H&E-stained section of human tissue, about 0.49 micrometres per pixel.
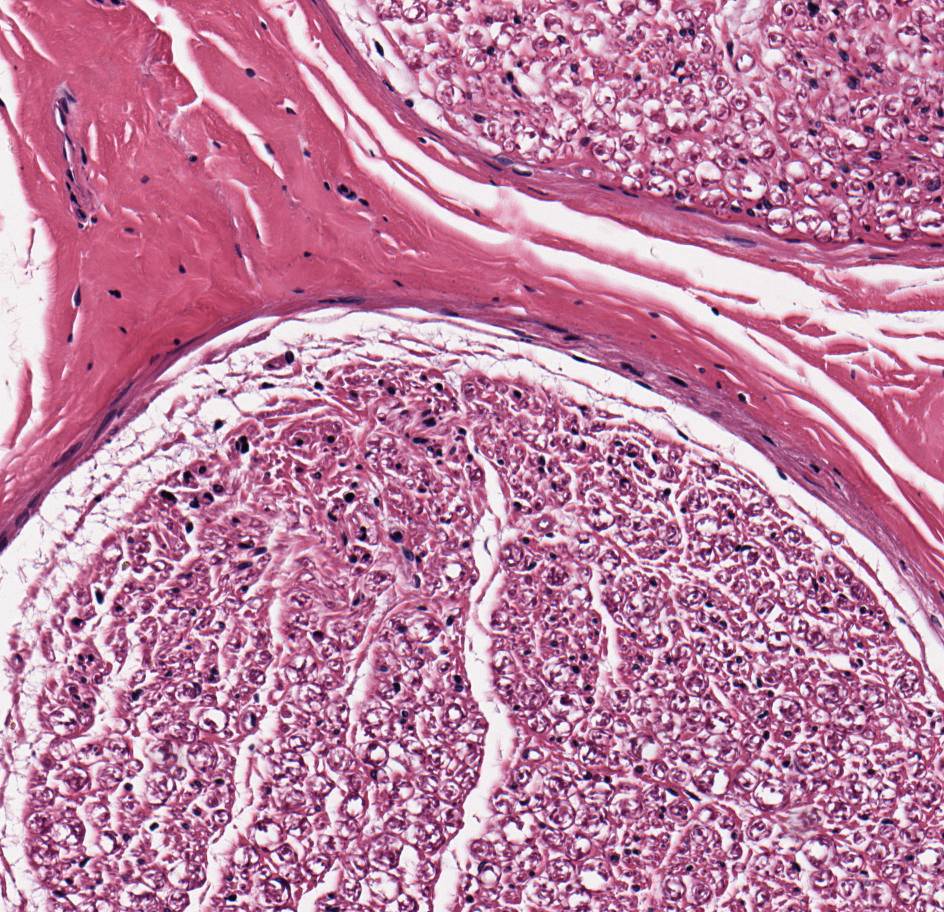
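Tibial nerve: two rounded fibre bundles cut across, a large one below and a smaller one at upper right. Fibres are small round profiles, each a pale ring around a pink dot. A thin layered sheath of flattened cells, nuclei elongated, dark, parallel to its edge, wraps each bundle. Small dark oval nuclei lie between fibres.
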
